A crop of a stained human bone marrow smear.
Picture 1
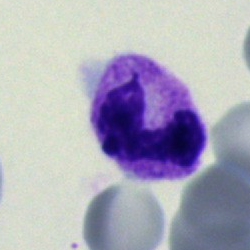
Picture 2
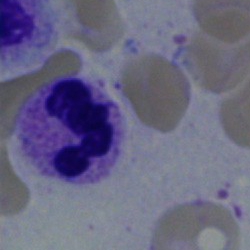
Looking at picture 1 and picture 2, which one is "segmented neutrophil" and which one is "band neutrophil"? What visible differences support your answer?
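Picture 1 is the band neutrophil, and picture 2 is the segmented neutrophil. Look first at the nucleus in picture 1: it is a curved band bent into a U.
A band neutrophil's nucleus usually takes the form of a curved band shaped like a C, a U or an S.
In picture 2 the cell outline is round and smooth. The two cells share a good deal: dark chromatin that is coarsely clumped in the band neutrophil and densely clumped in the segmented neutrophil, no visible nucleoli, and no vacuoles in the cytoplasm.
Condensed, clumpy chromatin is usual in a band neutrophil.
The band neutrophil's cytoplasm is lilac-purple rather than blue, and red cells sit just below the cell and to its lower right.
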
